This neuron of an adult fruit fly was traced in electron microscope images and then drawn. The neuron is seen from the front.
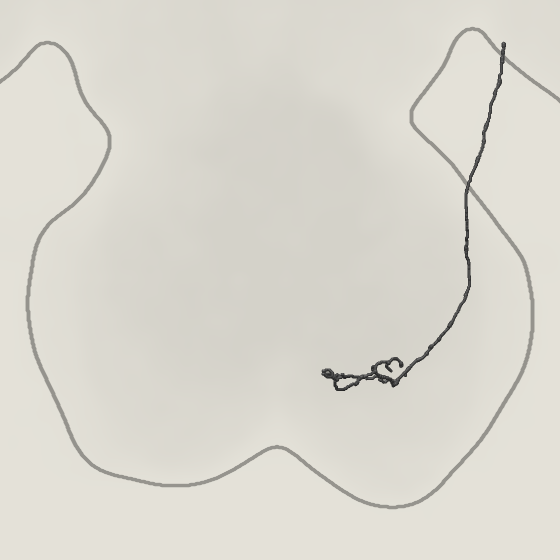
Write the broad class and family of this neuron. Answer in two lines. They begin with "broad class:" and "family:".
broad class: sensory neuron entering the nerve cord
family: class mechanosensory tactile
